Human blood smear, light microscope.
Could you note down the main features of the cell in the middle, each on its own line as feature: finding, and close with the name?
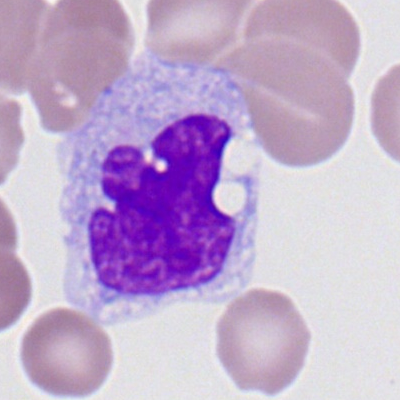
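Outline: irregular, somewhat angular, not round
Nucleus: irregular and folded, with notches, not split into separate lobes
Cytoplasm: abundant, pale grey-blue
Vacuoles: two, round and clear, against the right side of the nucleus
Name: monocyte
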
